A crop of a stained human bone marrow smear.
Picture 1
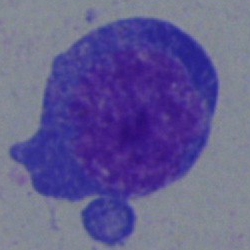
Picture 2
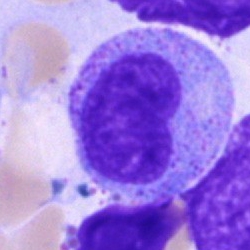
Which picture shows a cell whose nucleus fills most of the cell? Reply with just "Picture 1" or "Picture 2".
Picture 1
